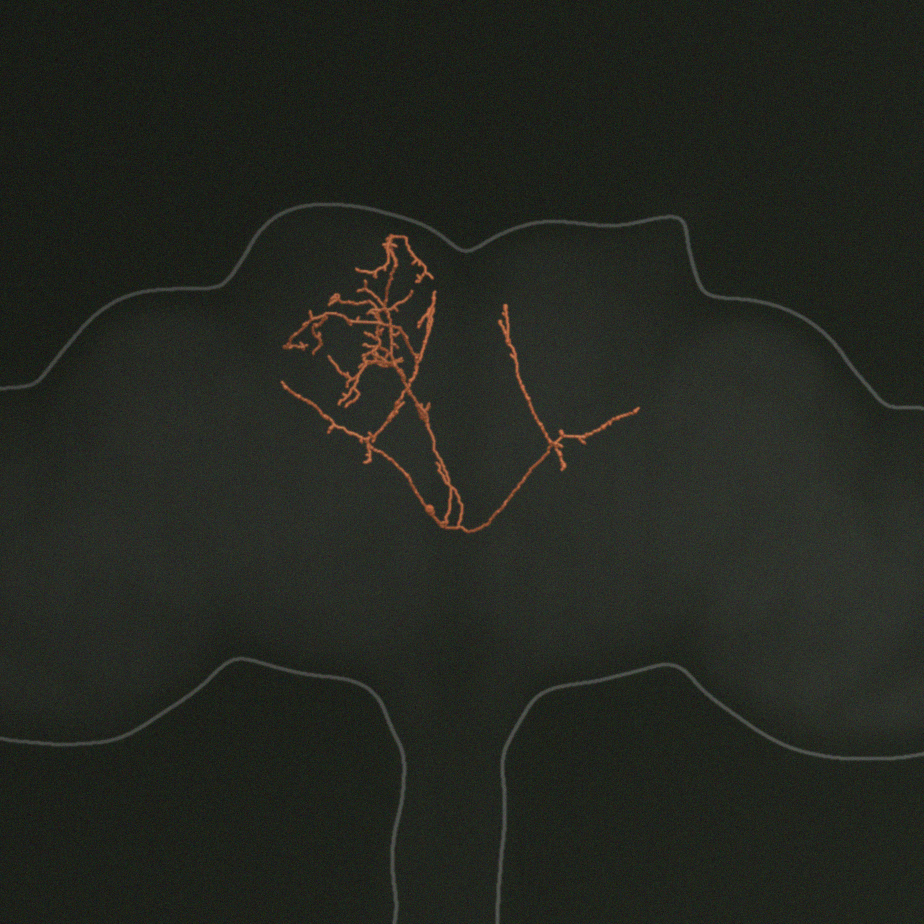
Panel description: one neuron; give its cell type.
CRE090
